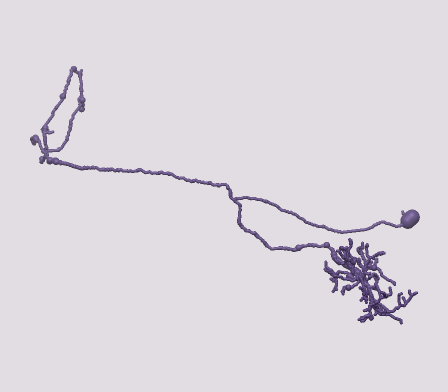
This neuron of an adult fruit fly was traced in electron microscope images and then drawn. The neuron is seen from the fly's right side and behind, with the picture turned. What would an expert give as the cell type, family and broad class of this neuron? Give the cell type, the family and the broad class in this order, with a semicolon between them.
LC13; LC; visual projection neuron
